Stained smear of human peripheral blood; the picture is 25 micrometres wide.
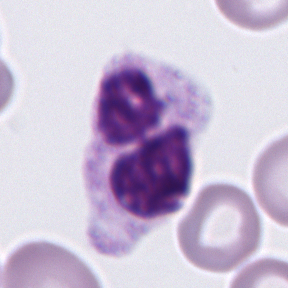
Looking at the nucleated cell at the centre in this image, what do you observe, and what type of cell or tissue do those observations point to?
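The cell measures about 18 by 11 micrometres, and its outline is irregular and somewhat angular rather than smoothly round. The nucleus fills about 50% of the cell's area. Its chromatin is dark purple and coarsely clumped, with small paler patches between the clumps. The cytoplasm is pale pinkish-lilac, with fine lilac-purple granules scattered throughout. The cell is a segmented neutrophil.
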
